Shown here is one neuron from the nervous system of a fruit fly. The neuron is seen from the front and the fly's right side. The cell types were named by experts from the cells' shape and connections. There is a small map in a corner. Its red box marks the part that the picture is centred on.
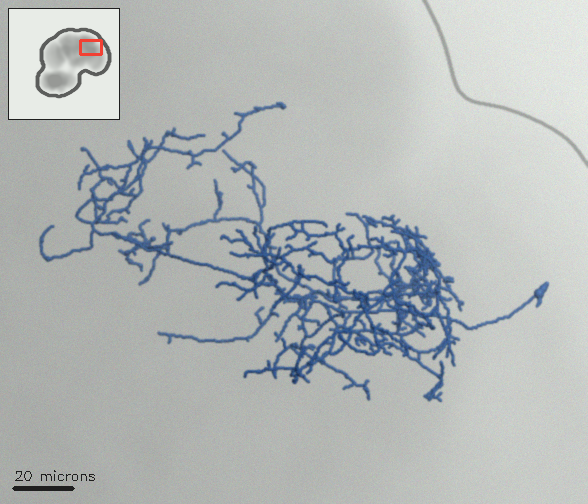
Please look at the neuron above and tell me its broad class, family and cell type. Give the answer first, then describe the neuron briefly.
Its broad class is central-brain intrinsic neuron. Its family is hemilineage VLPl2_medial. The cell type is AVLP180. The cell body is on the right of the picture. From left to right in the picture it spans about 170 microns.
